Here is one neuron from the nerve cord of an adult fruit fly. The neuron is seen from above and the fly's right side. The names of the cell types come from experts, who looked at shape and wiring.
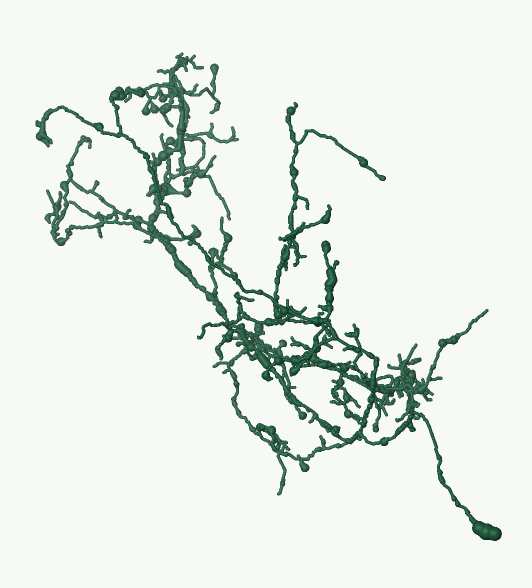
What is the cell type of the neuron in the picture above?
IN16B057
